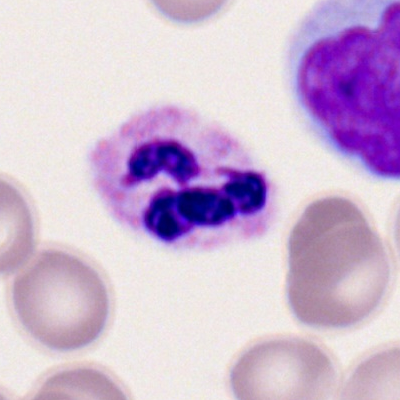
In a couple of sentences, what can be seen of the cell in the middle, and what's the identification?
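Outline first: an irregular oval, wider than it is tall. Nucleus next: divided into several separate lobes, with no nucleoli visible. Cytoplasm last: fine, scattered pinkish-purple granules. The cell is a segmented neutrophil.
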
